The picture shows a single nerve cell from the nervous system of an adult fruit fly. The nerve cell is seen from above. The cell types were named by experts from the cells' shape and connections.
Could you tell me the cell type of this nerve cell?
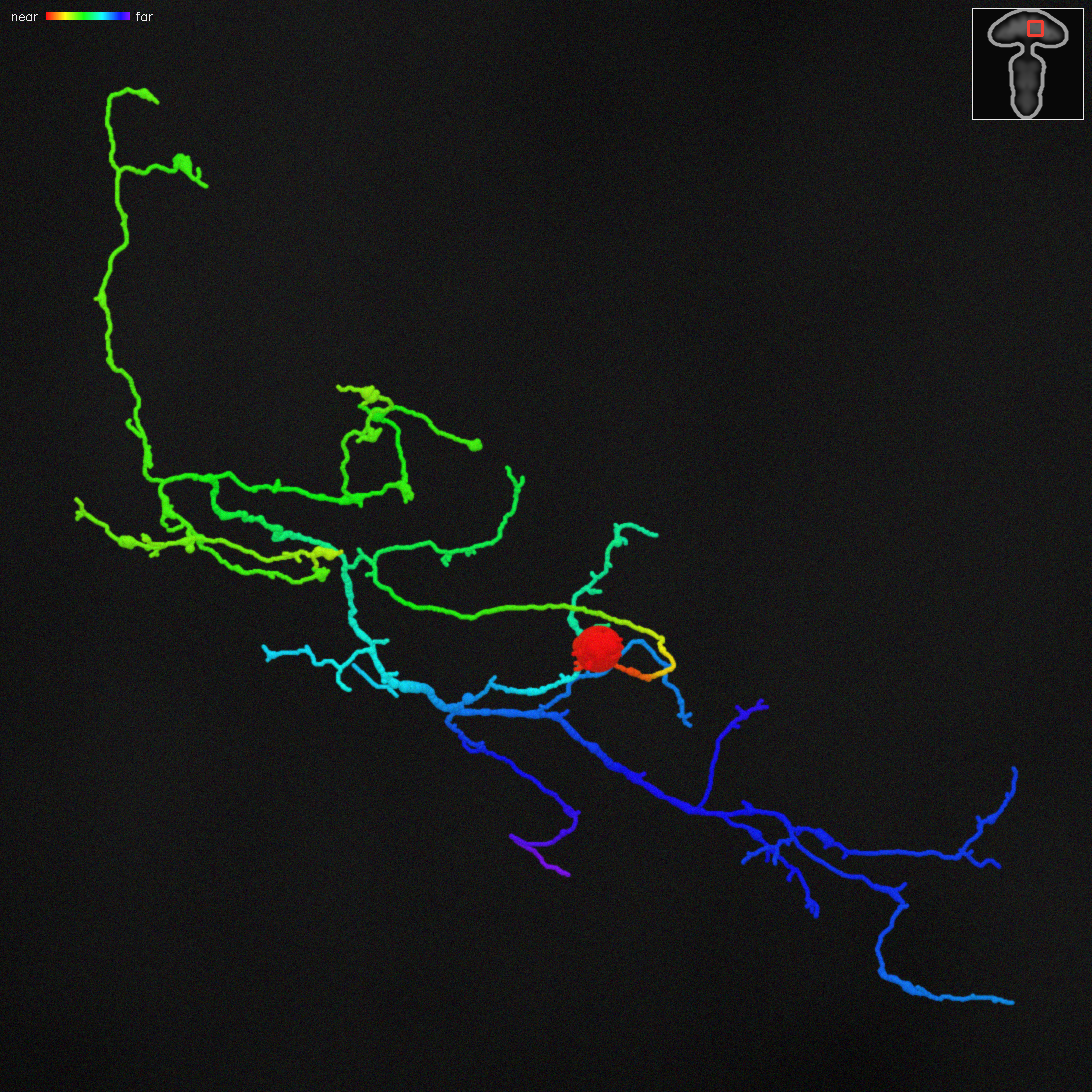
SMP428_b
